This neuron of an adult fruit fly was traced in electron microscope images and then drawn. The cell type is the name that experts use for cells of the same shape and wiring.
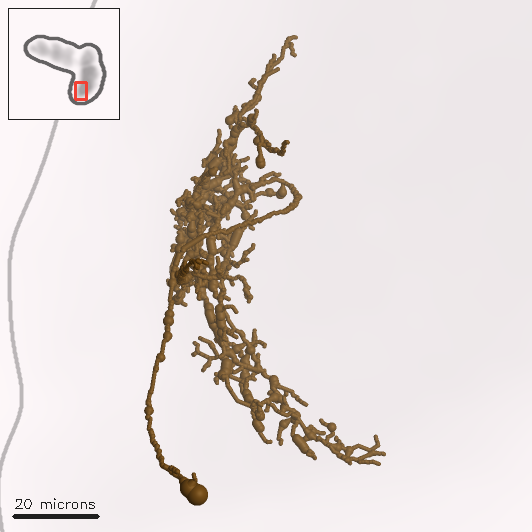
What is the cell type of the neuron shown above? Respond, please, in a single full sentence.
The neuron is categorized under cell type SLP251.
